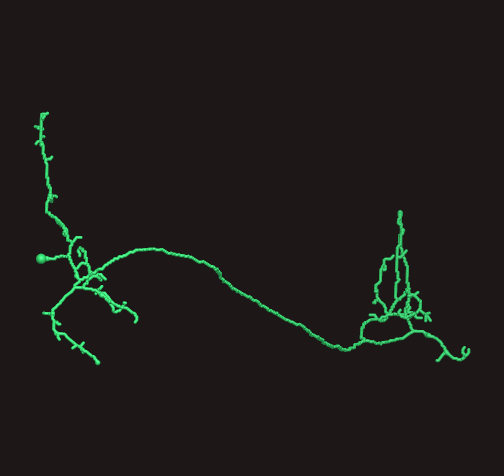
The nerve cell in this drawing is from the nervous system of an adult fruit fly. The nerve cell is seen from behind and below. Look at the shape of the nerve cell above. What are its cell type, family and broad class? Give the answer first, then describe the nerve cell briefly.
It is of cell type MeTu4f. Its family is MeTu. Its broad class is visual projection neuron. The cell body is on the left of the picture. As drawn here it is wider than it is tall.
